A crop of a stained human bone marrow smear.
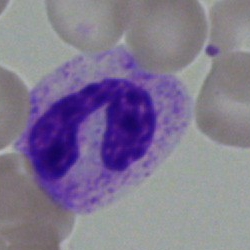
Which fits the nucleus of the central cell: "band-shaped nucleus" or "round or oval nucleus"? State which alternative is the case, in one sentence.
Within this cell, the nucleus runs as one curved band without separate lobes.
